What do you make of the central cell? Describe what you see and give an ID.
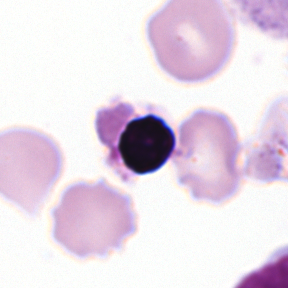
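Look first at the nucleus: it is smaller than the neighbouring red cells, and no nucleolus is visible in it. Most of the cytoplasm lies on the upper left side of the nucleus, and its outer edge is ragged and irregular. The cell is a normoblast.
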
